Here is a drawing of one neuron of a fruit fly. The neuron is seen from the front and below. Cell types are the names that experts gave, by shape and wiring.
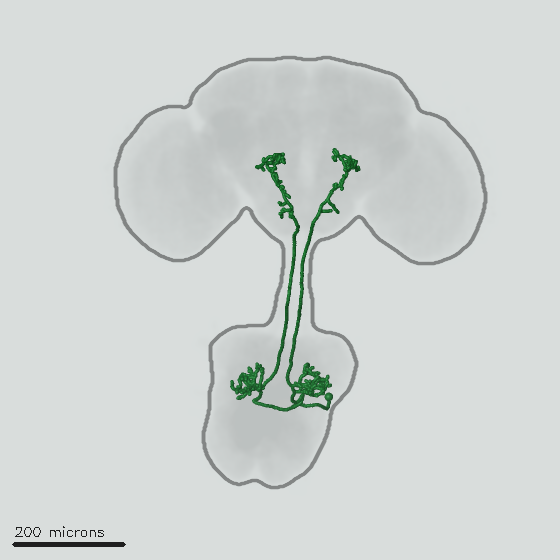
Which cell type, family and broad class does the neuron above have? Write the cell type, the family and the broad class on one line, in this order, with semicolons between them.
AN09B026; hemilineage 09B; ascending neuron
